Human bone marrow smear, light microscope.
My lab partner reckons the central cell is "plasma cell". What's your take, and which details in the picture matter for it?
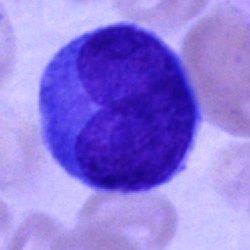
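The nucleus fills most of the cell, lies to the right, has a left-sided notch giving a kidney shape, and fine chromatin. The cytoplasm is a narrow deep blue crescent, widest on the left.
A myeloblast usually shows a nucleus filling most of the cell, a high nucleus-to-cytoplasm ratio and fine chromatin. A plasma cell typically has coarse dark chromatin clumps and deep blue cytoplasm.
Nucleus size, scant cytoplasm and fine chromatin favour blast; fine chromatin counts against plasma cell, which only the deep blue colour suits. Plasma cell does not fit: it is a blast.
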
